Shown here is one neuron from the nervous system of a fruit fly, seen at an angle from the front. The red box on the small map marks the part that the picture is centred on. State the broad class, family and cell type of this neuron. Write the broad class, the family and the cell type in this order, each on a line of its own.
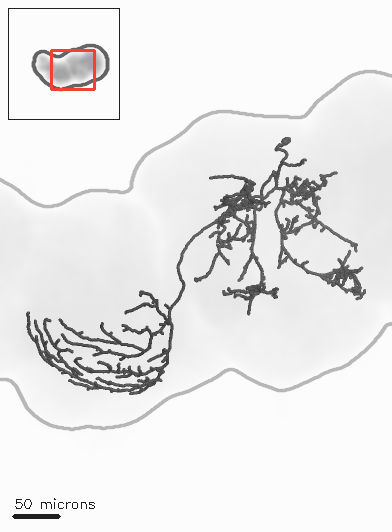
visual centrifugal neuron
hemilineage DM1_posterior
MeVC9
